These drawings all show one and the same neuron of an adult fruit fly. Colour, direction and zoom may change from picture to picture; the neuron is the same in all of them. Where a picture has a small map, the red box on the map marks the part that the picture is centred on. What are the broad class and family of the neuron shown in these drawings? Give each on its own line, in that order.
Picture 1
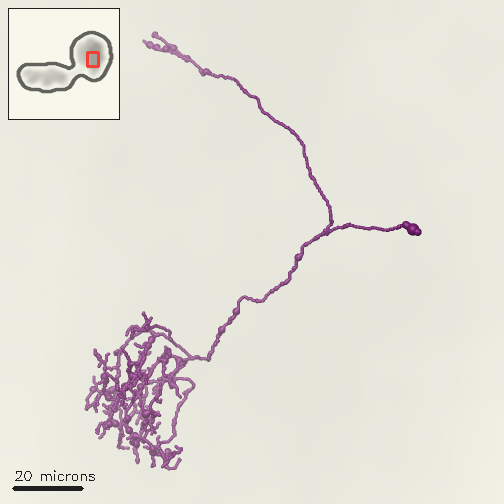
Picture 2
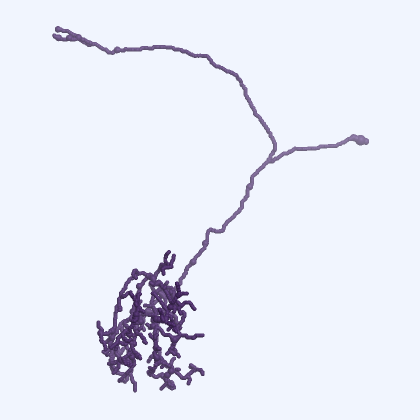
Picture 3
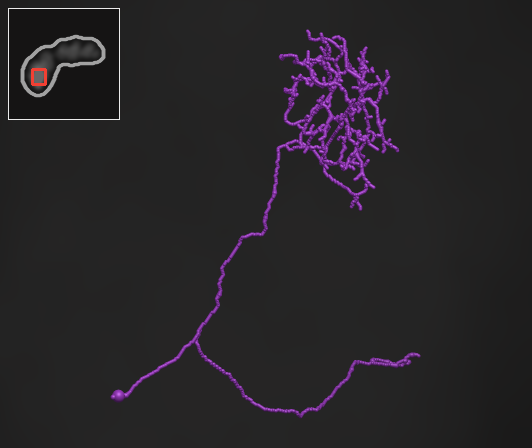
visual projection neuron
LC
